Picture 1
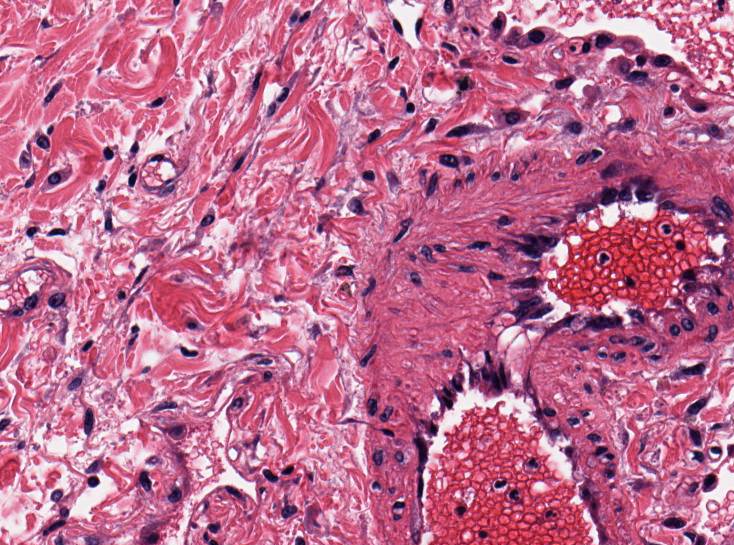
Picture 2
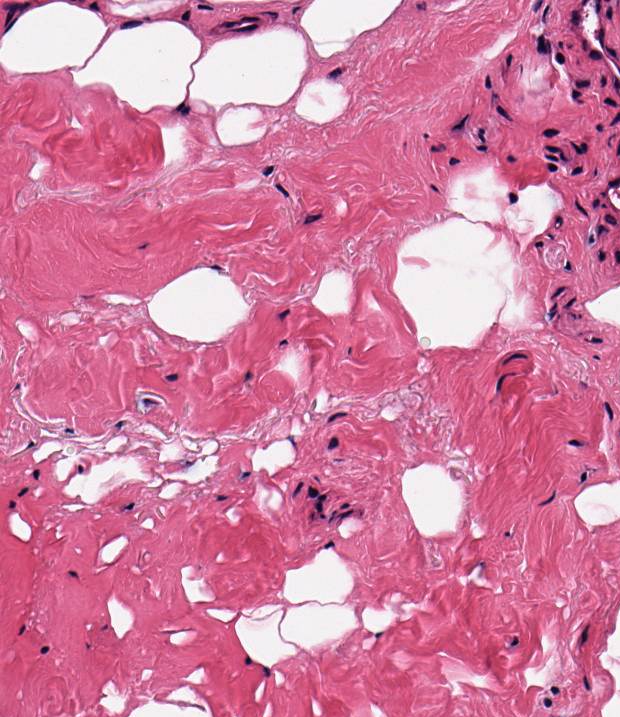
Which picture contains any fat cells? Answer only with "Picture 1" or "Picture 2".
Picture 2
